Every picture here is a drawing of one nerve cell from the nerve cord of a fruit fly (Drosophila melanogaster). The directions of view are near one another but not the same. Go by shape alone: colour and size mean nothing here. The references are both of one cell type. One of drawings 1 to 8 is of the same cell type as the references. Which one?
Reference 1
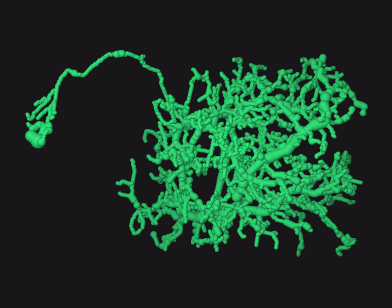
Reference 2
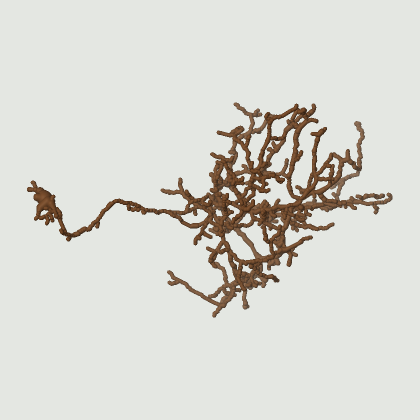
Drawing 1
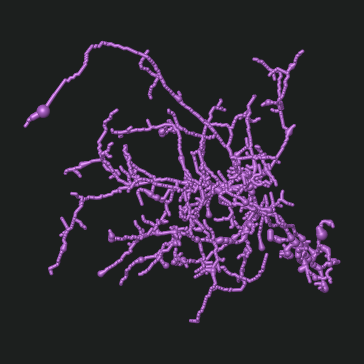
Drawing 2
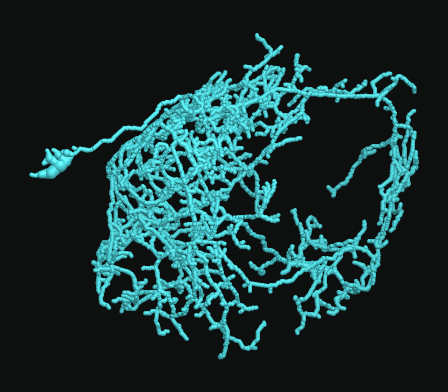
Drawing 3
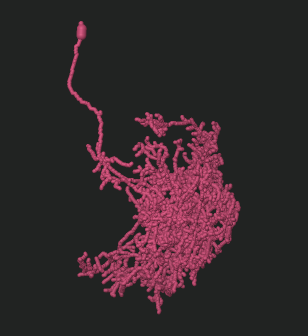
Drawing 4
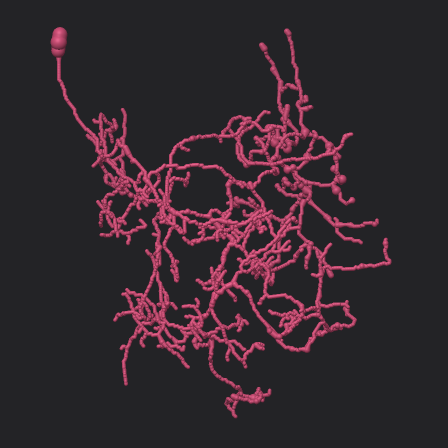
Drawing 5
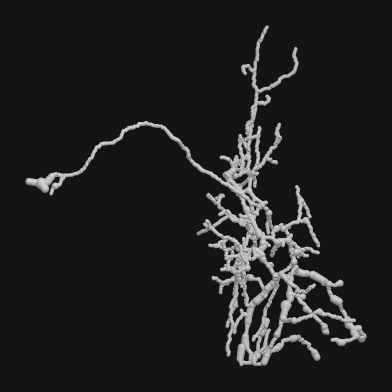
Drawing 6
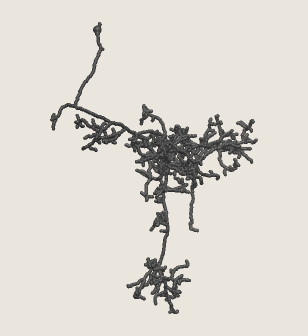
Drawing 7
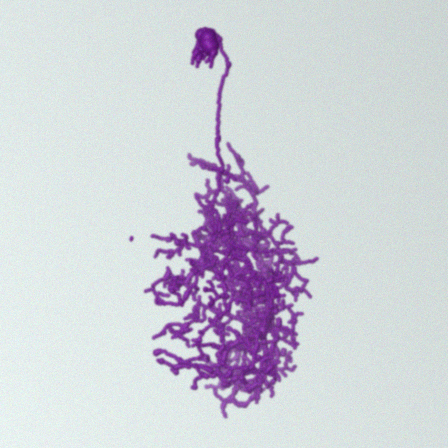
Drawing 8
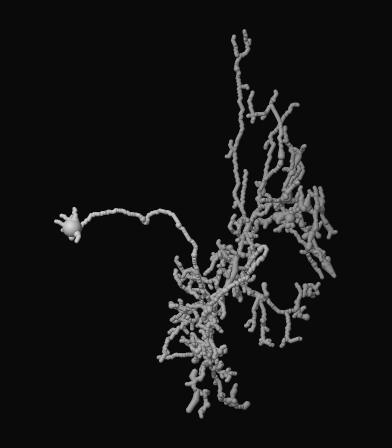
7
